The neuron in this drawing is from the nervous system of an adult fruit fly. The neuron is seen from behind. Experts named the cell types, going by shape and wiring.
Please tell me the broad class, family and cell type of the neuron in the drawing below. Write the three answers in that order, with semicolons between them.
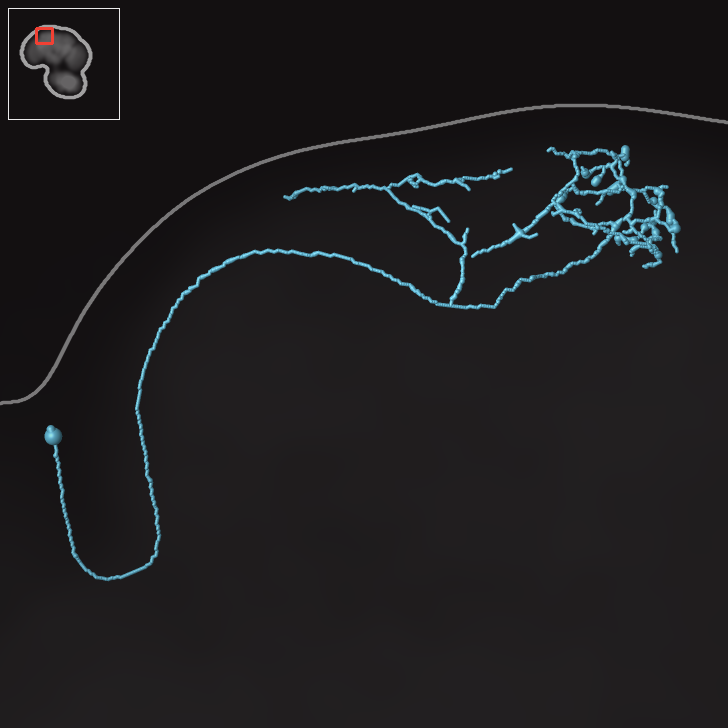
central-brain intrinsic neuron; hemilineage SLPav2; CB4138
